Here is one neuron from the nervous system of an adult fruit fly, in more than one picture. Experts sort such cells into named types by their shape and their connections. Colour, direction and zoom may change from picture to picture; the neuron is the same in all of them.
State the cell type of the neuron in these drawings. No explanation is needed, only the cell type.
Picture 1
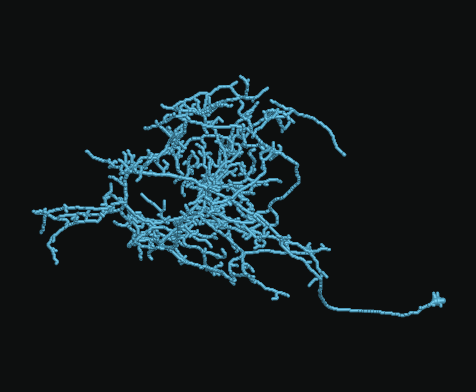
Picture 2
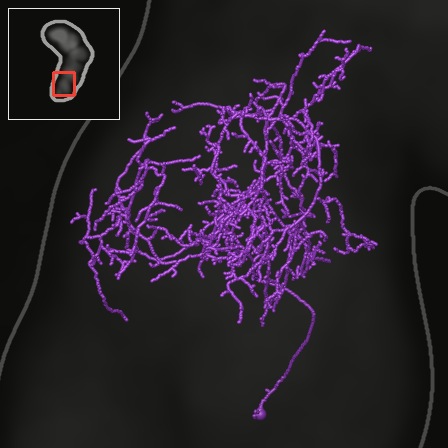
INXXX242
